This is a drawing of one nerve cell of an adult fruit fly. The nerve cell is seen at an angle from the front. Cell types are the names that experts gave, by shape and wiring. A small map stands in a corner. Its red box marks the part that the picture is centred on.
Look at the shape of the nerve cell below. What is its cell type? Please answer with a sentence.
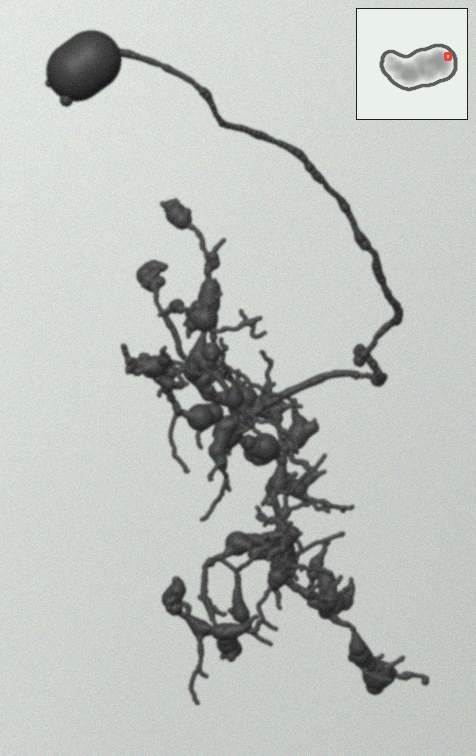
The cell type is Dm15.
